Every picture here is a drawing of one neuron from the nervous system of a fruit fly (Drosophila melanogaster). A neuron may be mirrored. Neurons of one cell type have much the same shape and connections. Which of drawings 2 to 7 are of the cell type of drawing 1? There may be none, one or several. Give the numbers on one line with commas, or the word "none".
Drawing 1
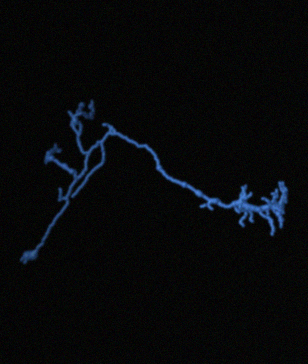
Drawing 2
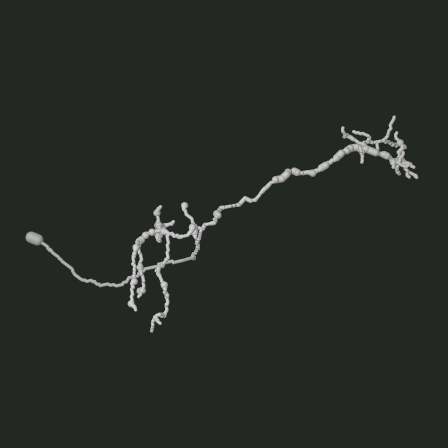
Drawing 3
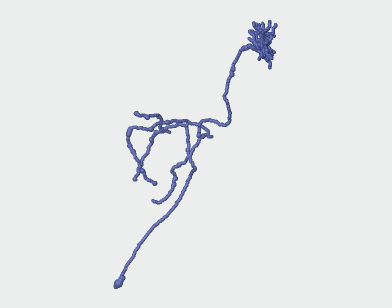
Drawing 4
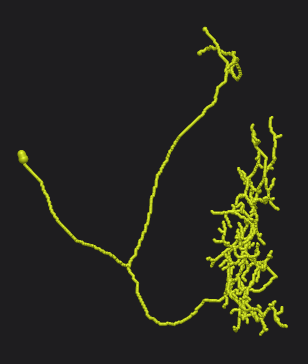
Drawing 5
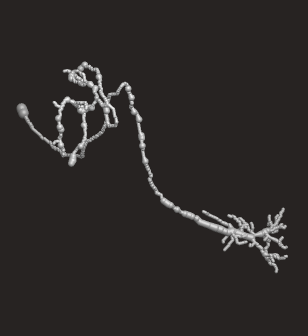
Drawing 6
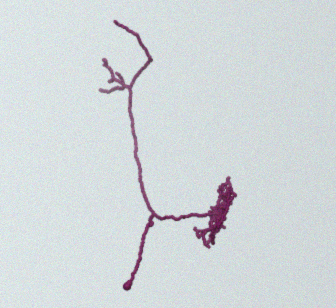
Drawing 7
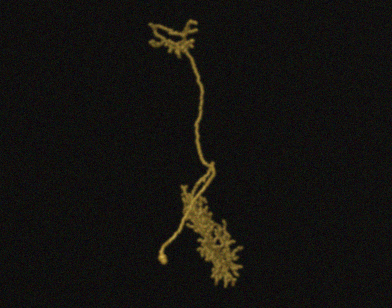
2, 3, 5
